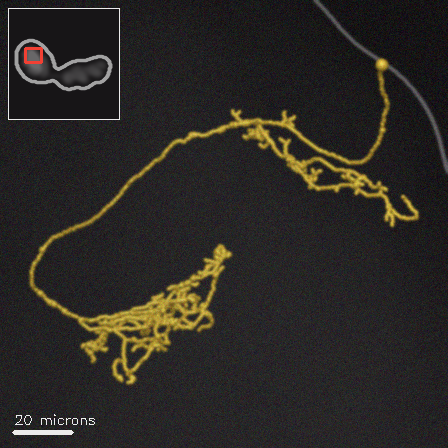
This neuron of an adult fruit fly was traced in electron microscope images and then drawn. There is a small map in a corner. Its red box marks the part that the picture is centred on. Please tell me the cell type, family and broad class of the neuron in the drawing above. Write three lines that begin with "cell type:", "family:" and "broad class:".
cell type: FB2J_b
family: hemilineage DL1_dorsal
broad class: central-brain intrinsic neuron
